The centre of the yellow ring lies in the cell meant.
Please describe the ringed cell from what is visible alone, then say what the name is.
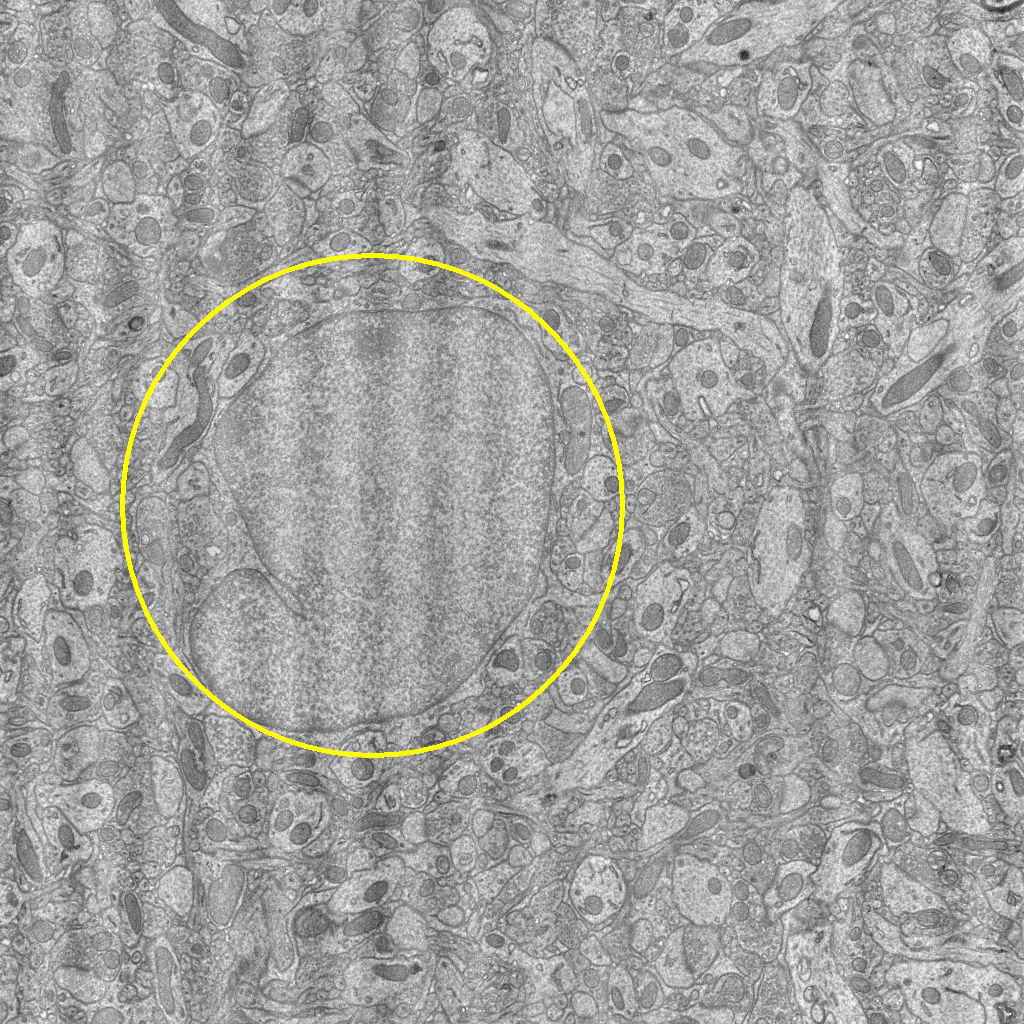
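Large rounded nucleus, nearly whole, filling most of the ring. Outline smooth apart from one deep notch, lower left. Chromatin pale, evenly fine-grained; no large dark clumps along the envelope. No stacked rough endoplasmic reticulum around the nucleus. Cell: astrocyte.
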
